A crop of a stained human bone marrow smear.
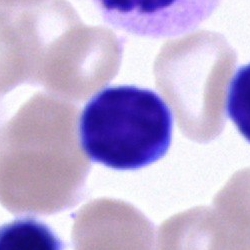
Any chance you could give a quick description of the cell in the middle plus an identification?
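Nucleus occupies nearly the entire cell. Chromatin dense, deep blue-purple. No nucleoli seen. No granules visible. Lymphocyte.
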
